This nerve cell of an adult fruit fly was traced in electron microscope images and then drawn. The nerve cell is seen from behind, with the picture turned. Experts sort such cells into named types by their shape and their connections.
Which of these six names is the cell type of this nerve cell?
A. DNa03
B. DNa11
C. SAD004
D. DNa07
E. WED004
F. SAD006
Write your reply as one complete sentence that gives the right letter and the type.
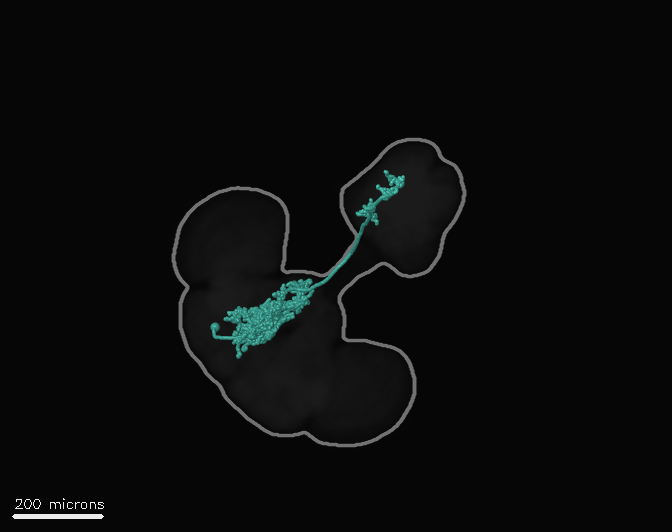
The nerve cell is an instance of DNa11, the cell type listed under option B.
